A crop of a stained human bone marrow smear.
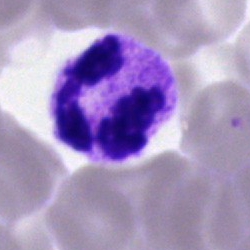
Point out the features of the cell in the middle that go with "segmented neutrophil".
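The nuclear lobes are arranged around the periphery of the cell, and the centre contains no nucleus. The chromatin is dense, clumped and dark purple. The cytoplasm is pale pinkish-lilac and filled with fine pinkish-purple granules.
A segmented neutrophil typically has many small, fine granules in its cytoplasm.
The granular cytoplasm seen here therefore fits the name segmented neutrophil.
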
